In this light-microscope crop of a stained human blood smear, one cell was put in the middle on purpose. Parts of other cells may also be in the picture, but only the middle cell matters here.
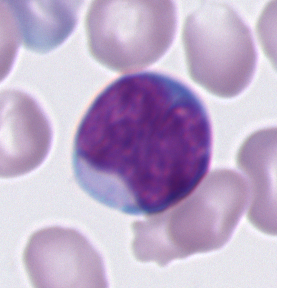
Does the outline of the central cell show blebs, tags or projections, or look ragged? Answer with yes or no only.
No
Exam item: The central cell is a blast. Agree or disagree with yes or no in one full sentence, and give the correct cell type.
Yes, the cell that lies centrally is a blast.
